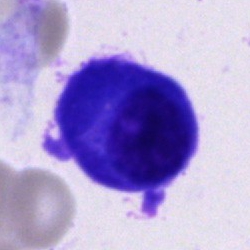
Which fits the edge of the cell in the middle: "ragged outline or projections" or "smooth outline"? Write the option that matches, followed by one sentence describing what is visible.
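Ragged outline or projections. Small bleb-like cytoplasmic projections stick out from the lower left and the bottom edge.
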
